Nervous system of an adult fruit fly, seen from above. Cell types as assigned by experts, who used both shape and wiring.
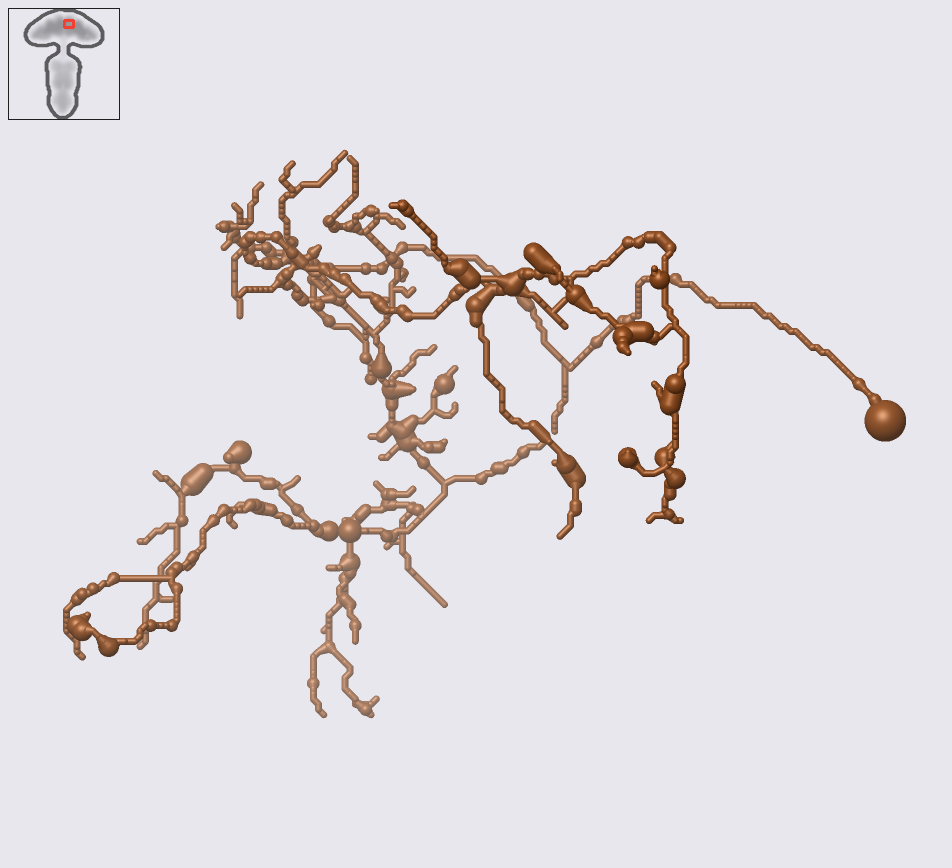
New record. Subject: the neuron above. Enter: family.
hemilineage MD_SA1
